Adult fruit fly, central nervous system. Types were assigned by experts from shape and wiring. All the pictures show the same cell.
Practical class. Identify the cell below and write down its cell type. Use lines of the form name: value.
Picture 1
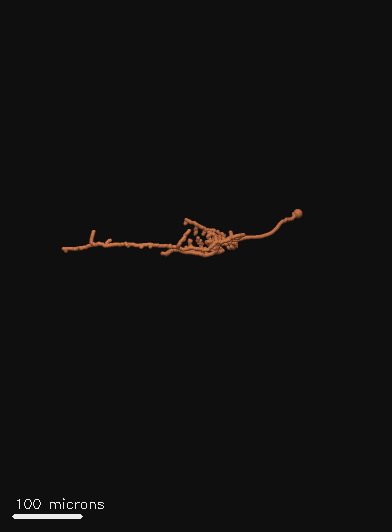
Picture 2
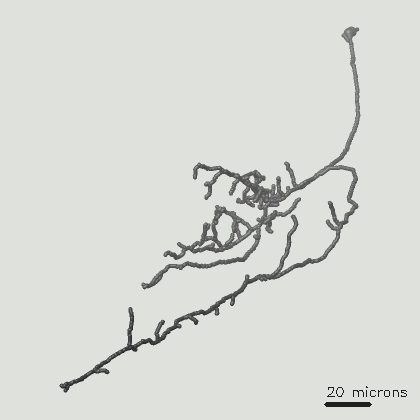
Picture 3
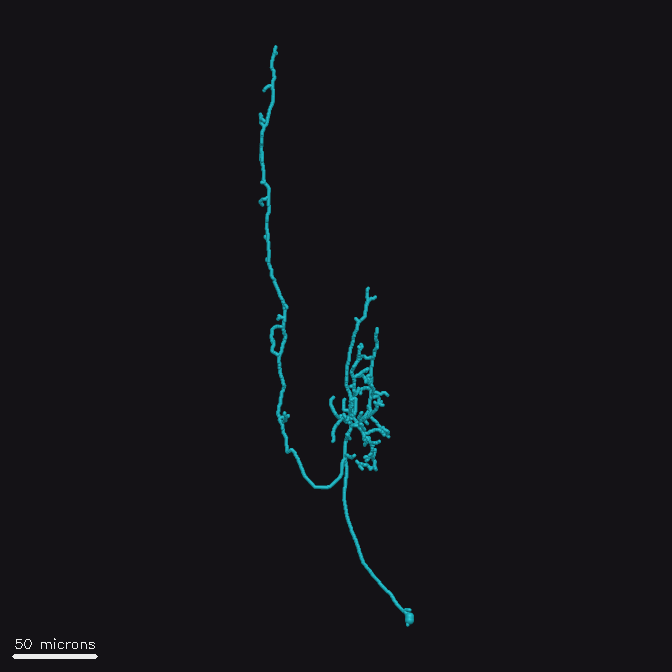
cell type: AN07B089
